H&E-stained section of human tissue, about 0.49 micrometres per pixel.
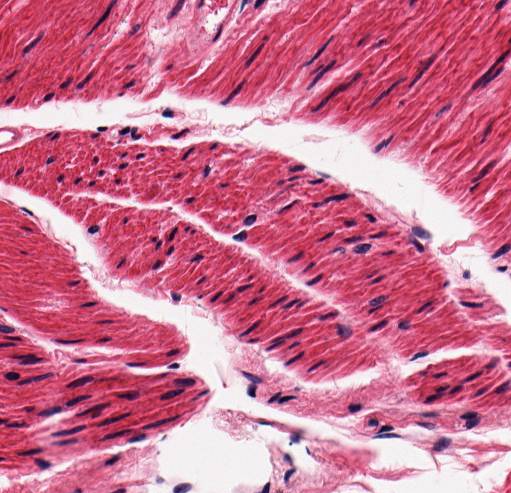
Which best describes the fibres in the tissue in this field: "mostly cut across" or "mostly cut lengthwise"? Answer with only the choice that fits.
Mostly cut lengthwise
